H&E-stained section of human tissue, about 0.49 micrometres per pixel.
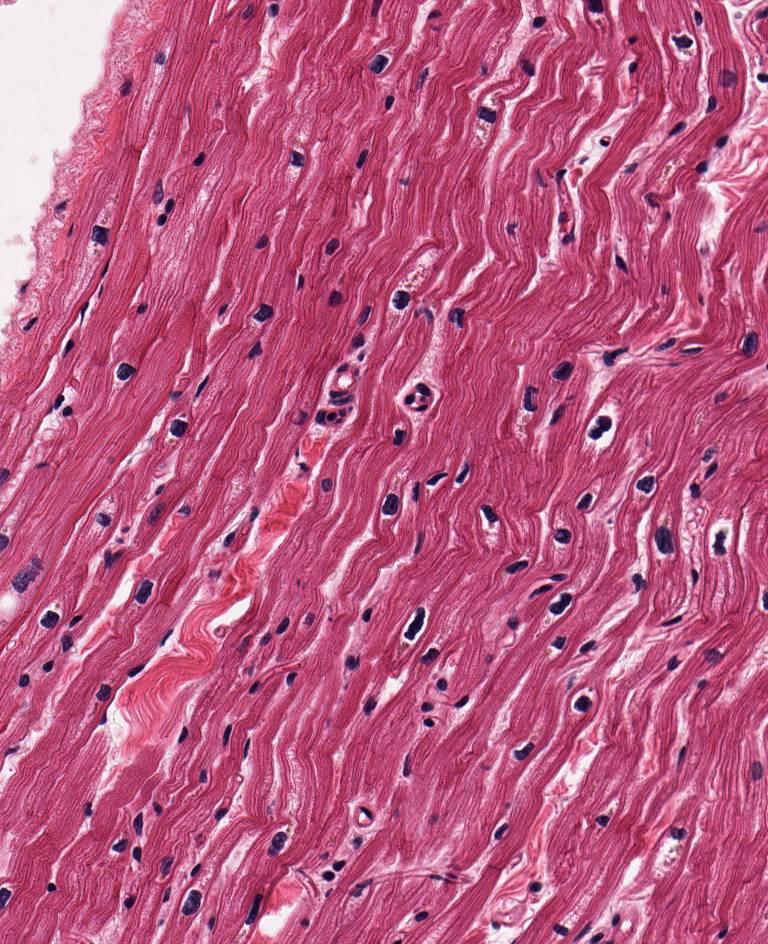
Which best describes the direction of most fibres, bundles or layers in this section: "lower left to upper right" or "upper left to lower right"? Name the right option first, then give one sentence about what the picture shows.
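Lower left to upper right. Long muscle fibres fill the field, running in parallel from the lower left toward the upper right.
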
